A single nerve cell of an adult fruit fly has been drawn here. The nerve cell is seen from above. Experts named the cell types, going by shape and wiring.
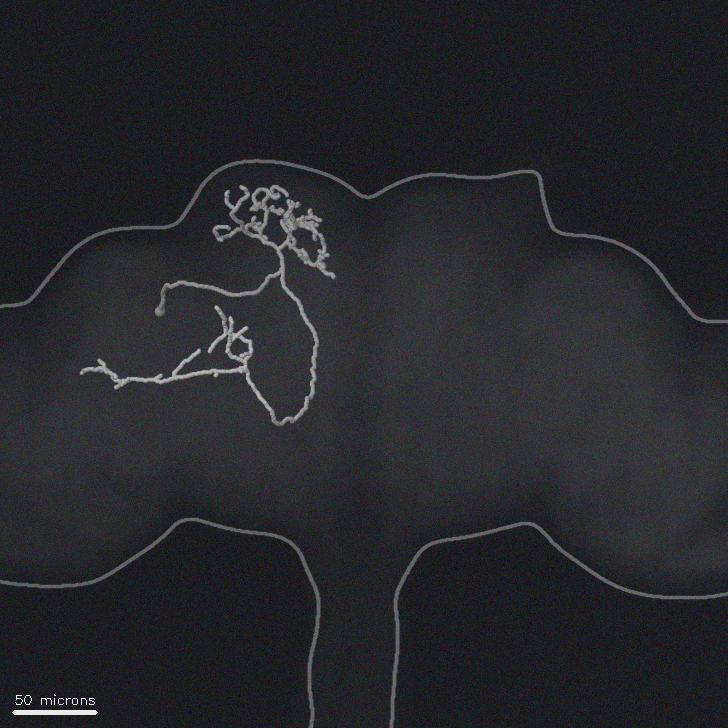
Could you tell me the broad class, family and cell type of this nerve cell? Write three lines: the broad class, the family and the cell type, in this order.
central-brain intrinsic neuron
hemilineage ALlv1
M_lvPNm31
